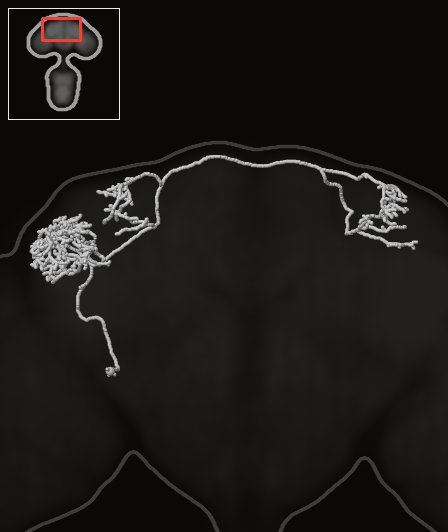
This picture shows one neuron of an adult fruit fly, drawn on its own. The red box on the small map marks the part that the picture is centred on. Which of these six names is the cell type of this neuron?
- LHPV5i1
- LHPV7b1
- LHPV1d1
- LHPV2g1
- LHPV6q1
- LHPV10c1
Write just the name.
LHPV7b1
